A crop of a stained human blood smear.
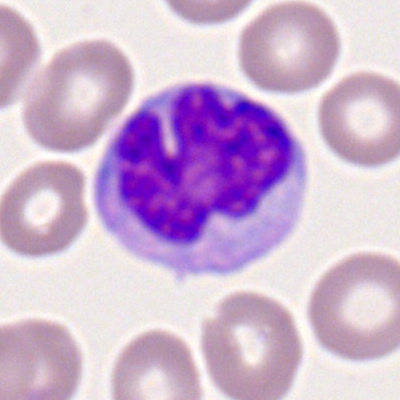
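Monocyte, its nucleus folded, with a narrow pale cleft cutting into it from the top. The chromatin is mottled, dark purple clumps lying between paler patches. No nucleoli are visible, and the cytoplasm shows no coarse granules.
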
